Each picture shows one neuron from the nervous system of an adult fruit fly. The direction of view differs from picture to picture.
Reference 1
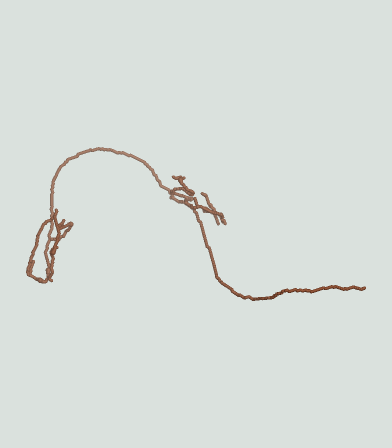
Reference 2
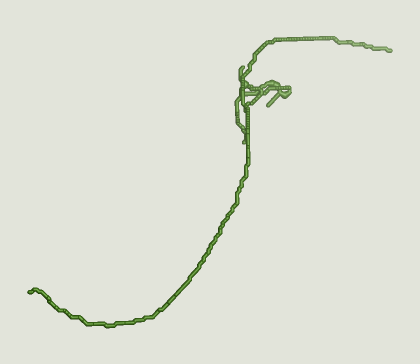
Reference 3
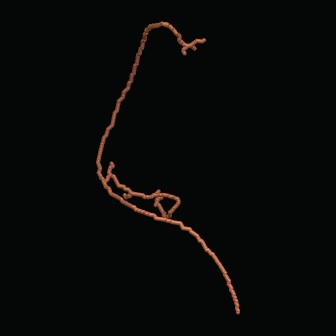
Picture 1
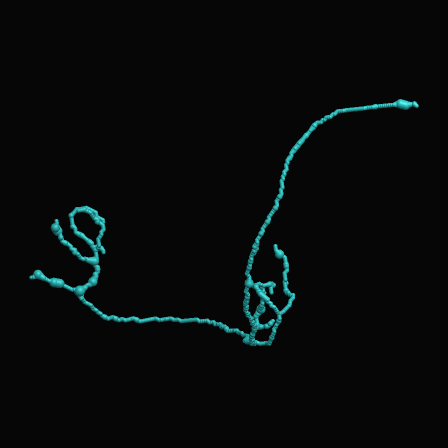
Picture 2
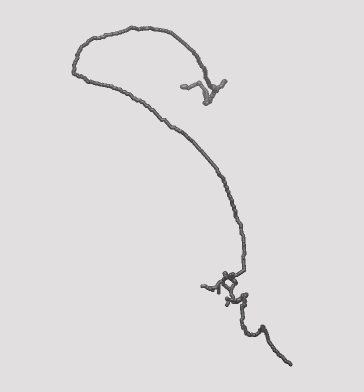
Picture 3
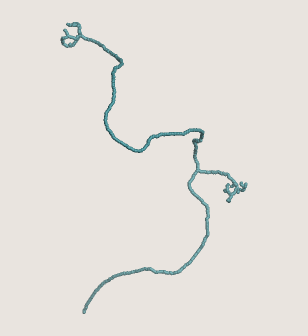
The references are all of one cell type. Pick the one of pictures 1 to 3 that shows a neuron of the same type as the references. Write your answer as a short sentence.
The neuron in picture 1 is of the same cell type.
